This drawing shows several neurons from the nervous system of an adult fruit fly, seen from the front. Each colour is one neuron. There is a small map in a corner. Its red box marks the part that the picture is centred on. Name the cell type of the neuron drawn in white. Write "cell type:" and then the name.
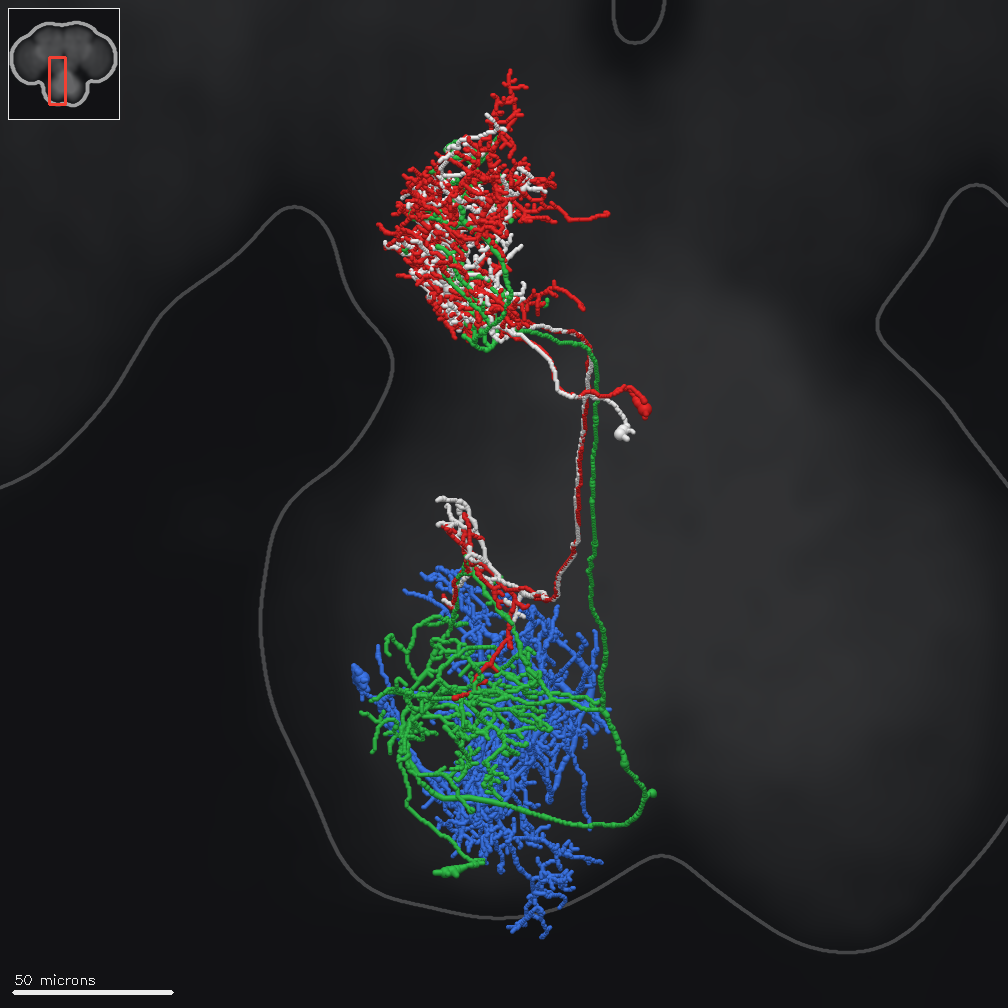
cell type: DNge174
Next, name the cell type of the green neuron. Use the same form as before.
cell type: ANXXX255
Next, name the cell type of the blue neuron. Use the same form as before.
cell type: IN09A010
